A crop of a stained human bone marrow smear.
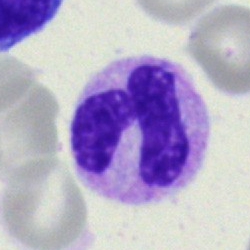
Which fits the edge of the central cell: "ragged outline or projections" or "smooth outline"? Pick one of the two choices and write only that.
Smooth outline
